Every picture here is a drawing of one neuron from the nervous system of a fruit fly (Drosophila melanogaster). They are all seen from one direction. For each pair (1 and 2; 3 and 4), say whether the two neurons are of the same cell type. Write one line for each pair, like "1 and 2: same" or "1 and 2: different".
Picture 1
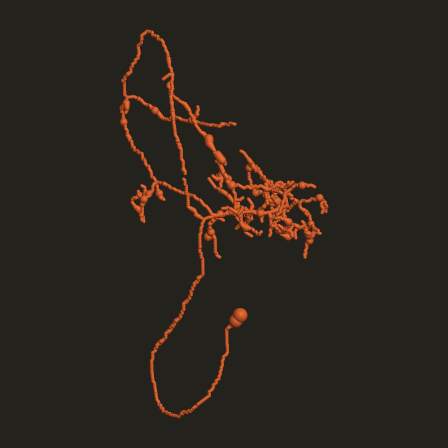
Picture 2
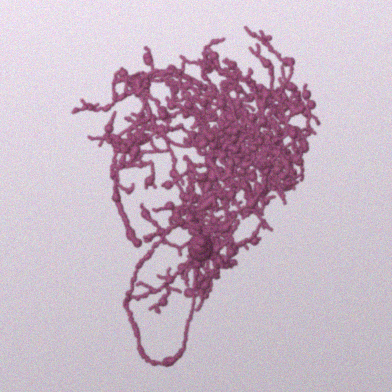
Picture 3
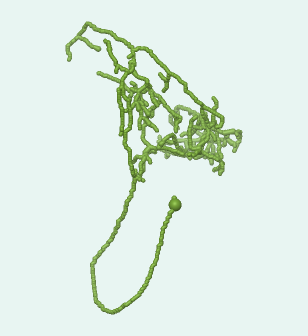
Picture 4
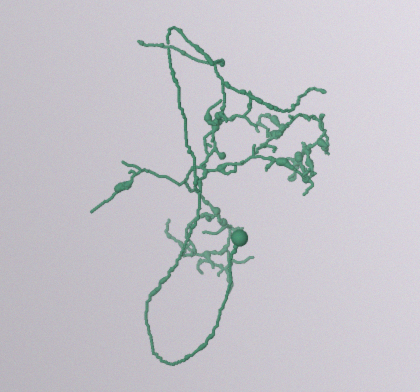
1 and 2: different
3 and 4: same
